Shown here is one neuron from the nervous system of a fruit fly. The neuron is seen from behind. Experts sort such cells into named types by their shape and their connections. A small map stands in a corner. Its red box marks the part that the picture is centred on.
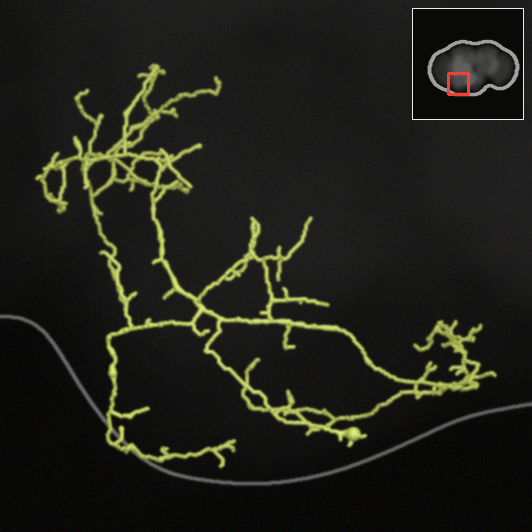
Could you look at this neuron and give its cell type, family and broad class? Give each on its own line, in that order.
IN04B101
hemilineage 04B
nerve-cord intrinsic neuron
